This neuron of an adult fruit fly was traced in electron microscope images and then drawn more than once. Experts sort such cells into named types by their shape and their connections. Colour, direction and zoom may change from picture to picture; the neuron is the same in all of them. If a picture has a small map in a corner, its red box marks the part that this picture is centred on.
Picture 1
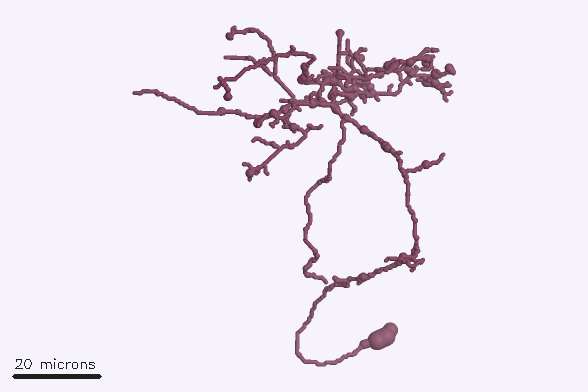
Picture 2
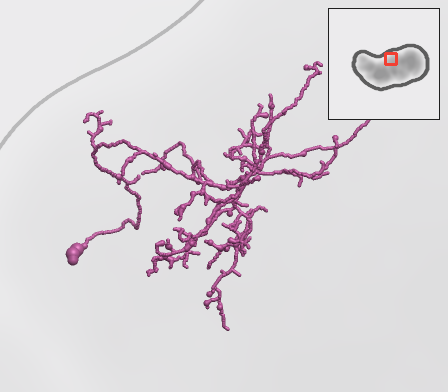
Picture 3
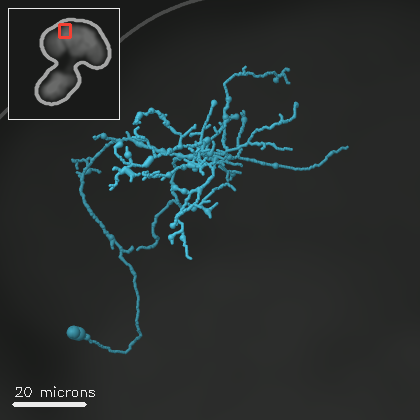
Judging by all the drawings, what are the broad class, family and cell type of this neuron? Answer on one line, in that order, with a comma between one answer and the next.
central-brain intrinsic neuron, hemilineage LHp1, LHPV4d4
